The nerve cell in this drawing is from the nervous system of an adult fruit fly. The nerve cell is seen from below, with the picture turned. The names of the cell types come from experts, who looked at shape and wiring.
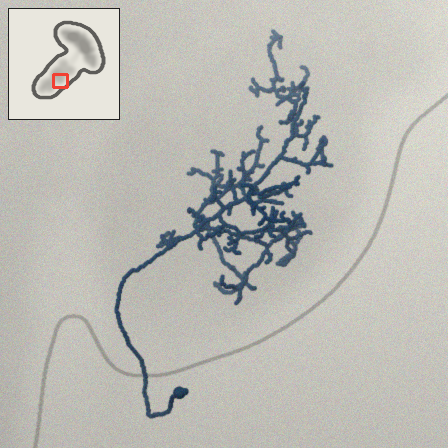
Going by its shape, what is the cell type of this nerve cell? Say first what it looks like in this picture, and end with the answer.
It lies in the nerve cord. Its cell body lies at the bottom of the picture. The picture shows dozens of branch ends. It is a nerve-cord intrinsic neuron. The cell type is IN20A.22A065.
